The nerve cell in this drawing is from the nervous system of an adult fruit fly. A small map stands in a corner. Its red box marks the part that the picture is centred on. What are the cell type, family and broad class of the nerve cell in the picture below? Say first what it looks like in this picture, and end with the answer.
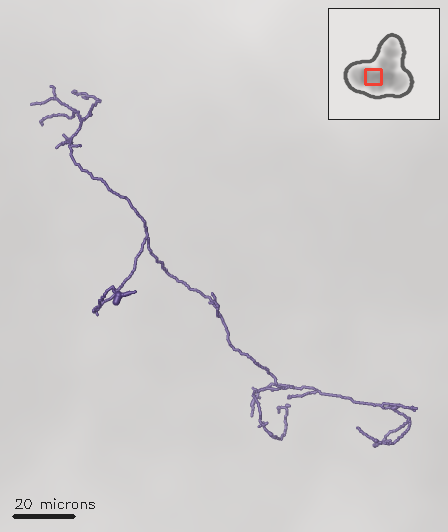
The cell body can be seen on the left of the picture. By the scale bar it is about 130 microns wide in this view. Its cell type is PAM04. Its family is called class DAN. This is a central-brain intrinsic neuron.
